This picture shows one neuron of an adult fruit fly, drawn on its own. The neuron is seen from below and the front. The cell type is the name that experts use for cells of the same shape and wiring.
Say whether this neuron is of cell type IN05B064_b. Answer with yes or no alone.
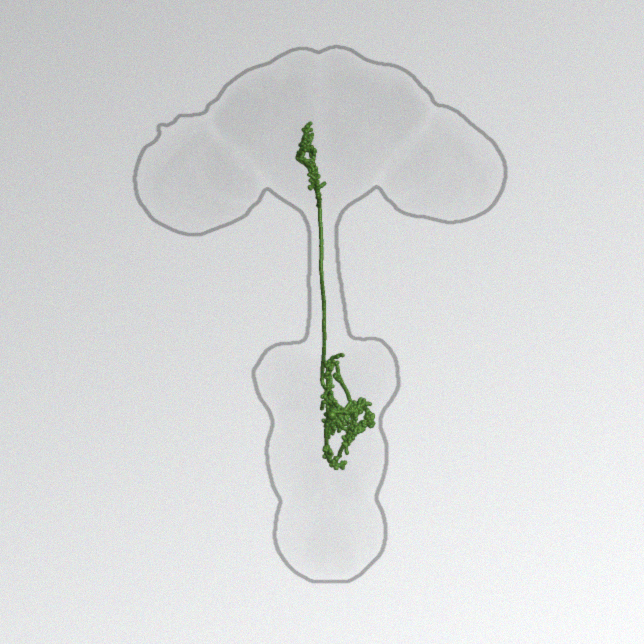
no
